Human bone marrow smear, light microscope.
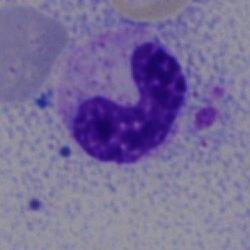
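Band neutrophil, the cell in the middle of this stained bone marrow smear. See how its outline stays round and smooth. The nucleus is bent into a horseshoe, with its concave side turned toward the upper left of the cell. Notice too that the chromatin is dark purple and coarsely clumped.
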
